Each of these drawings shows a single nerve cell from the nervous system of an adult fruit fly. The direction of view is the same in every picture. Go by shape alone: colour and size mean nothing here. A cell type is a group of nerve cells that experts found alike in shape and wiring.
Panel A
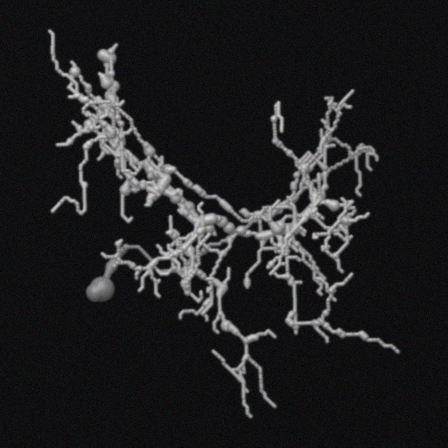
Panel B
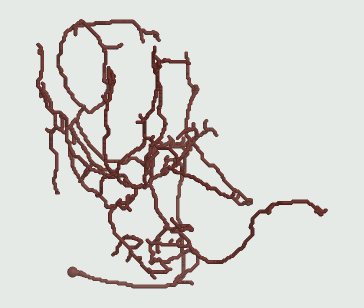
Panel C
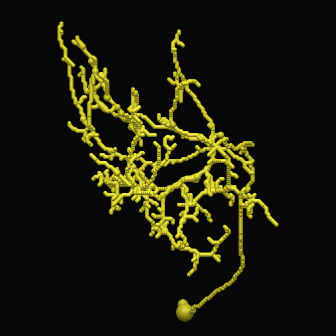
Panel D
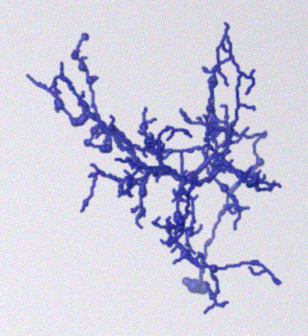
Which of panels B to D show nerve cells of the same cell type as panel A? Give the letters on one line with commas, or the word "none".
C, D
